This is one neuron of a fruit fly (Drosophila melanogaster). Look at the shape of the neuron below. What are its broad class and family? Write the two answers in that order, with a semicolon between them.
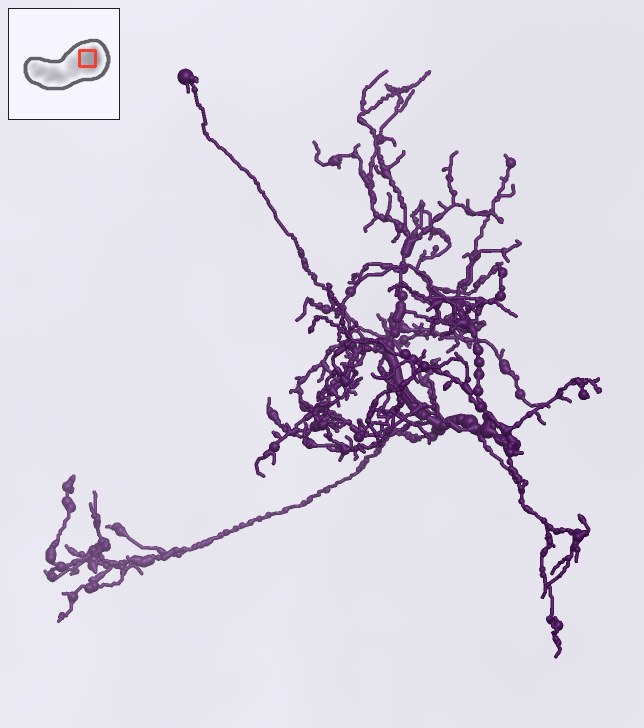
central-brain intrinsic neuron; hemilineage VLPp2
